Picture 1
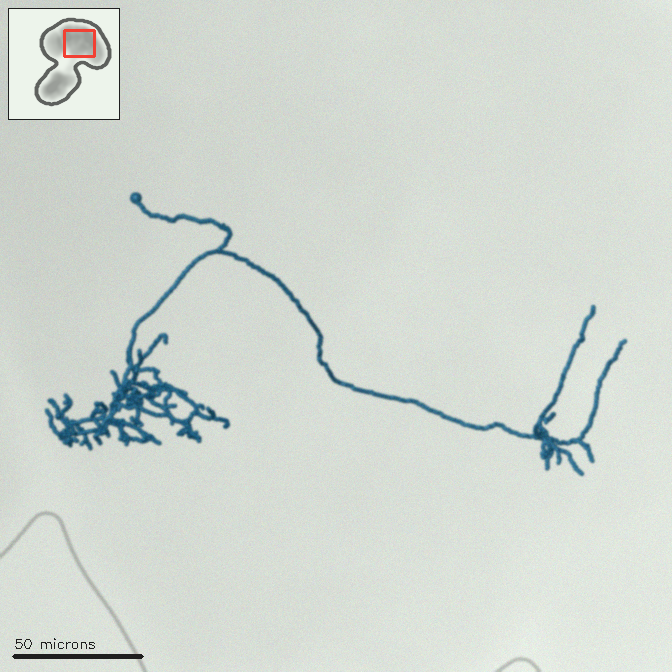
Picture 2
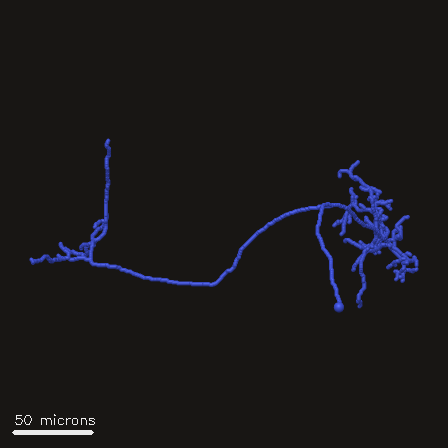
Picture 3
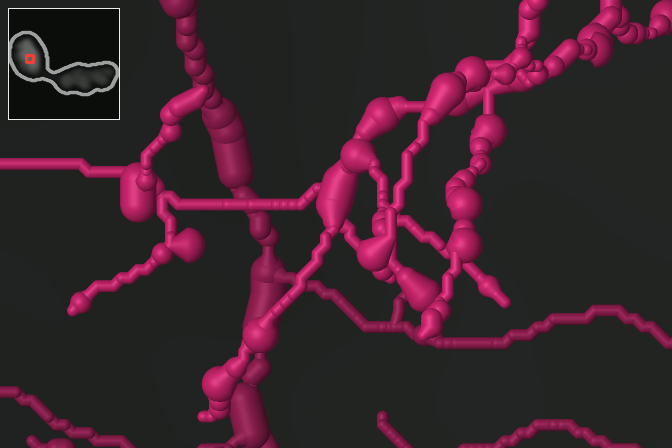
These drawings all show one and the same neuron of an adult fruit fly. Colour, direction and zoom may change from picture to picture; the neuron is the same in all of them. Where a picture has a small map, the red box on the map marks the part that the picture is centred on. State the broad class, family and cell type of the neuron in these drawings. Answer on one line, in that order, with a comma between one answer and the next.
central-brain intrinsic neuron, hemilineage DM6_central1, CB2585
